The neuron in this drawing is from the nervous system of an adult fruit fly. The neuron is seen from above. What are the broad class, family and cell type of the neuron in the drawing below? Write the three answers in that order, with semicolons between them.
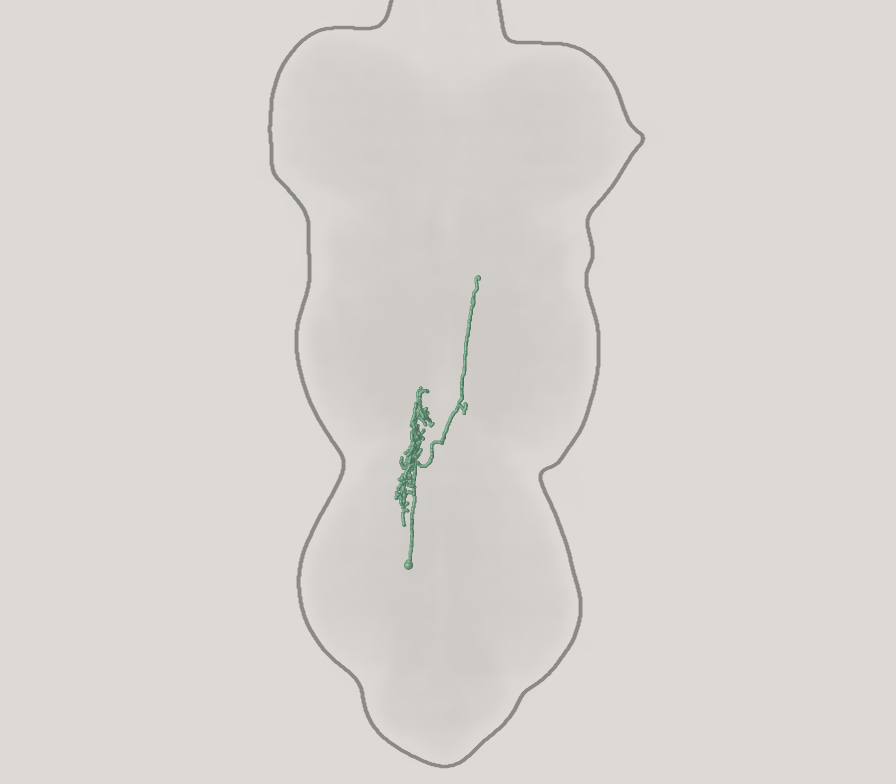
nerve-cord intrinsic neuron; hemilineage 10B; IN10B057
